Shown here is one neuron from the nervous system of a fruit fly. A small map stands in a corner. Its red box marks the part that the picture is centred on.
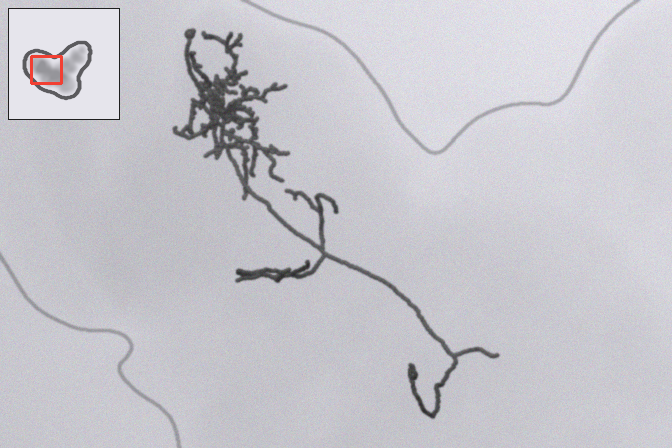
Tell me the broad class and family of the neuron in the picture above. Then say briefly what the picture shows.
This is a central-brain intrinsic neuron. The family is hemilineage VPNp1_medial. The cell body is at the upper left of the picture. The picture shows dozens of branch ends.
